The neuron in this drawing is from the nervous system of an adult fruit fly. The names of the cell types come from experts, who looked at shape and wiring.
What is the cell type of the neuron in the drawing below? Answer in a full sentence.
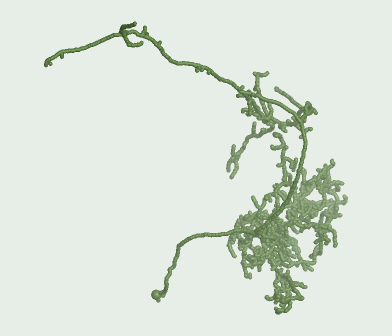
The cell type is AVLP451.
